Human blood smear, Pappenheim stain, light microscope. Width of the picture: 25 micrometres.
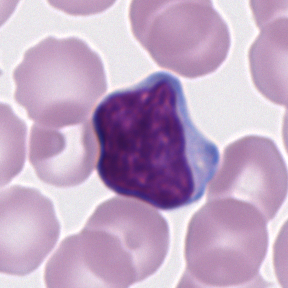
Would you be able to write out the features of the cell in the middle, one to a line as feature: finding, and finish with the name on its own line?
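Size: cell about 12 micrometres across
Nucleus: about 11 by 8 micrometres, with an irregular, bumpy edge
Nucleus-to-cell: about 70% of the area
Chromatin: dark purple, coarsely mottled
Cytoplasm: thin pale blue rim, widest on the right
Identity: typical lymphocyte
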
